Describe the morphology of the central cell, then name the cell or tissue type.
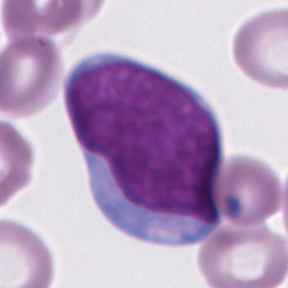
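See how smooth the outline is, no surface projections at all. The nucleus is a large oval sitting in the upper part of the cell, with most of the cytoplasm forming a crescent below it, and there are no granules there. That's a myeloblast.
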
